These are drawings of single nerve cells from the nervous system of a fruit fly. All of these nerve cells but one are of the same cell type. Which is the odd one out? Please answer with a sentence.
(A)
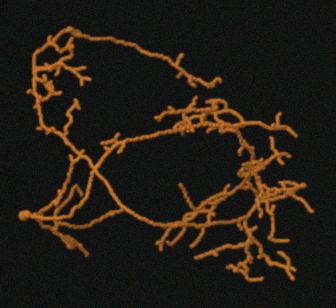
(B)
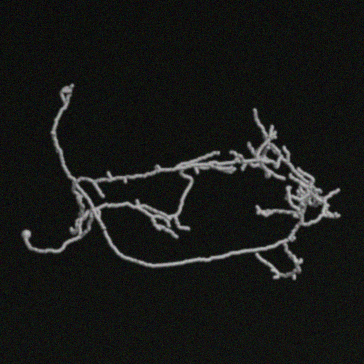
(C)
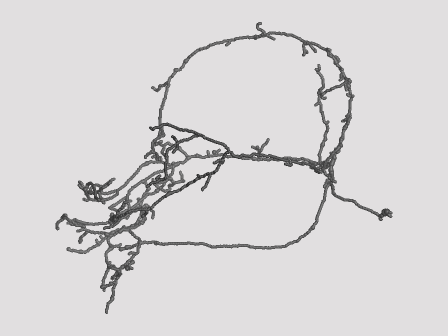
Picture B is the odd one out.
